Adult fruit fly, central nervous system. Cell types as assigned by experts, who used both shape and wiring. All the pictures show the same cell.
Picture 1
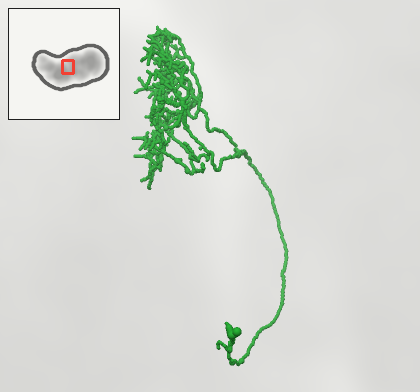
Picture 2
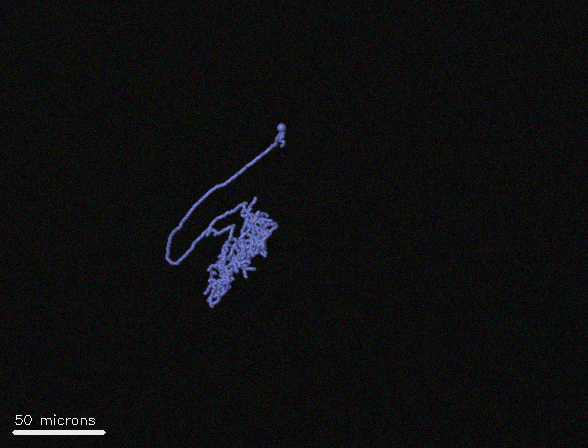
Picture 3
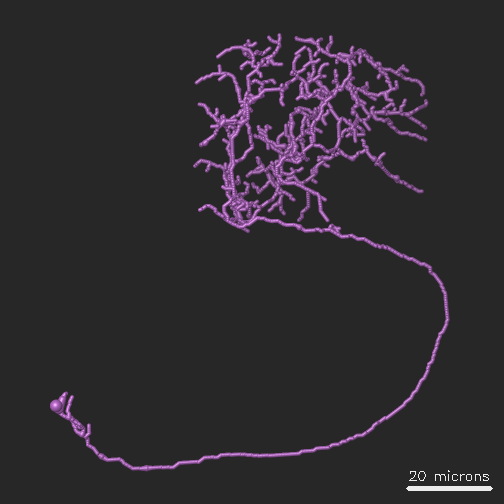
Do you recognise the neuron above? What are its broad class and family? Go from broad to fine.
optic-lobe intrinsic neuron; Li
